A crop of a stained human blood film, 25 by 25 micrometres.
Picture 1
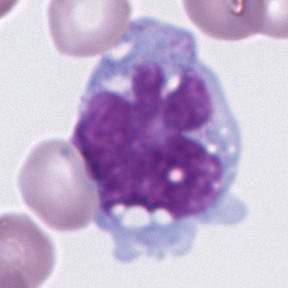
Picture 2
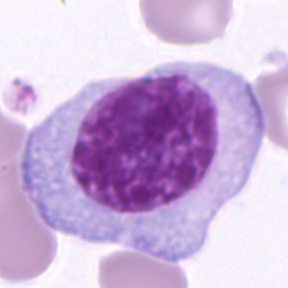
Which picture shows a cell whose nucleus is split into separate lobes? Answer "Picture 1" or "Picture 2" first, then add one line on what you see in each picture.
Picture 1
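What picture 1 shows: The nucleus is folded into several broad lobes.
What picture 2 shows: The nucleus is round to oval with a smooth, unindented edge.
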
